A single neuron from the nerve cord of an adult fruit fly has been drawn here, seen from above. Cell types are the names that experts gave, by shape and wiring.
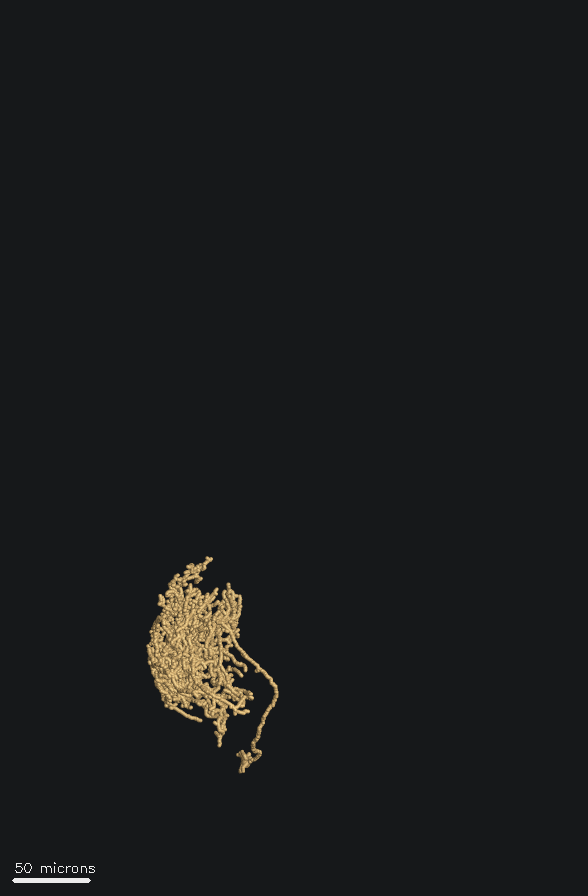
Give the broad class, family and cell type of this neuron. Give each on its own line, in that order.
nerve-cord intrinsic neuron
hemilineage 21A
IN21A006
